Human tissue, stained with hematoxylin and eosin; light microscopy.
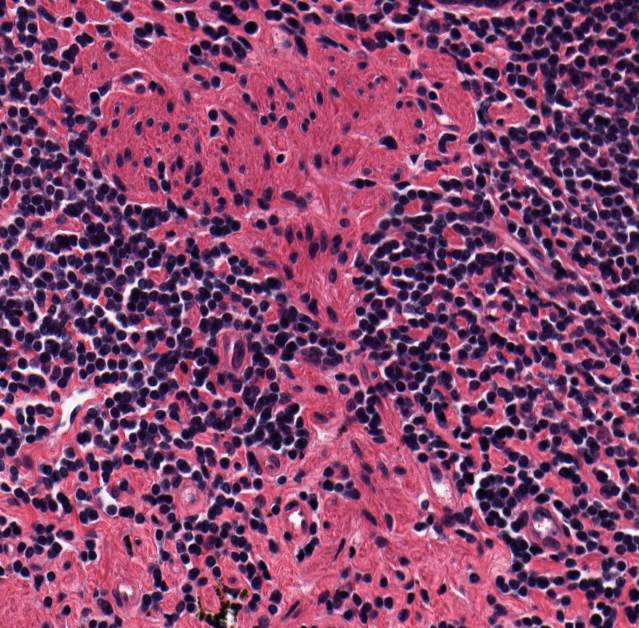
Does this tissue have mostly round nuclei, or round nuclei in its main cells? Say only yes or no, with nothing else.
Yes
